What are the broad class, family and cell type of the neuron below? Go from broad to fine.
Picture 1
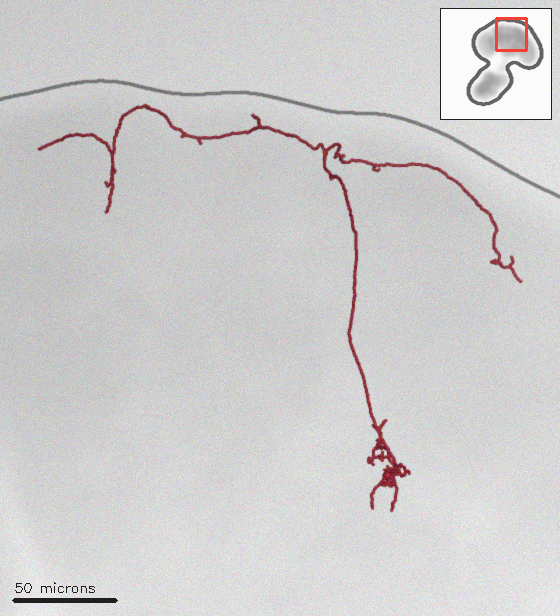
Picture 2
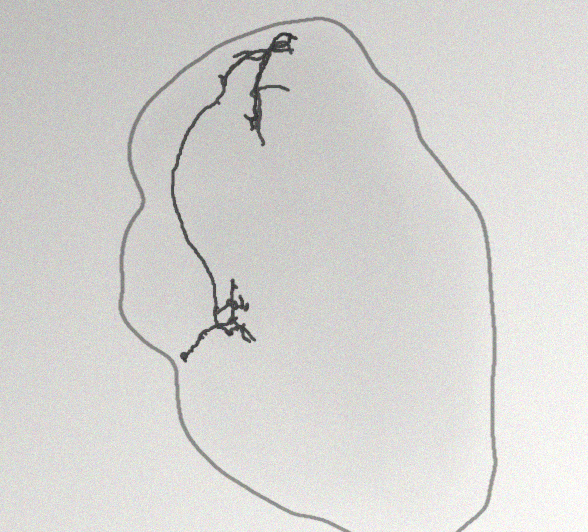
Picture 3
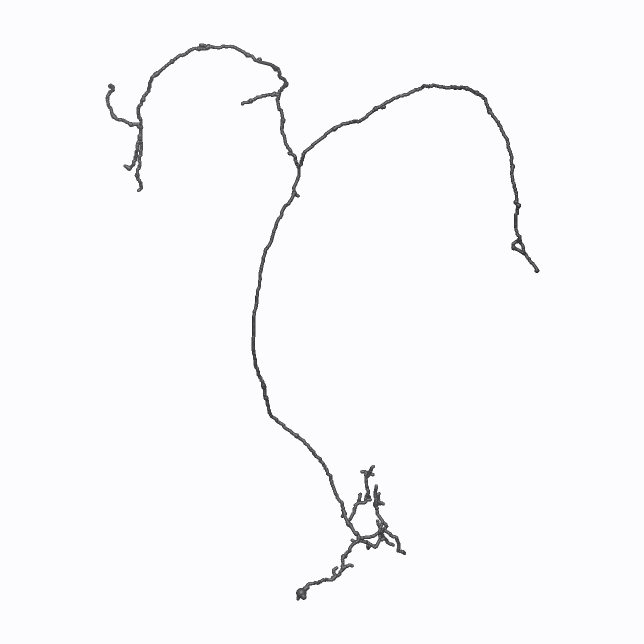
central-brain intrinsic neuron; hemilineage FLAa3; FLA004m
